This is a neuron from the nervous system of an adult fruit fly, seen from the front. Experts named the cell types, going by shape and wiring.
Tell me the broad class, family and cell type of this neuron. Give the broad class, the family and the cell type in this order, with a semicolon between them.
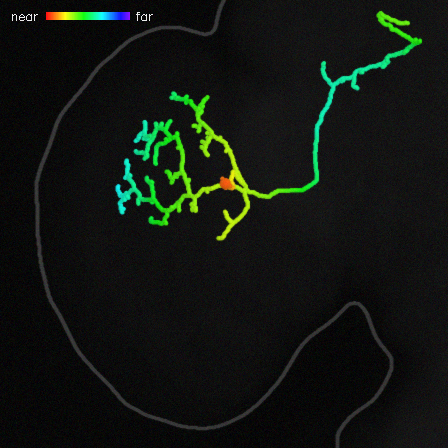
visual projection neuron; MeVP; MeVP16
